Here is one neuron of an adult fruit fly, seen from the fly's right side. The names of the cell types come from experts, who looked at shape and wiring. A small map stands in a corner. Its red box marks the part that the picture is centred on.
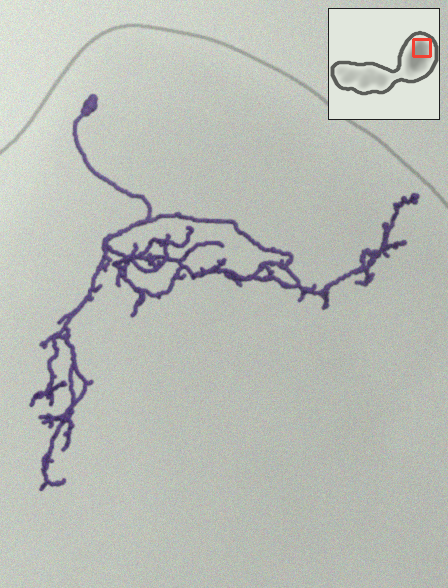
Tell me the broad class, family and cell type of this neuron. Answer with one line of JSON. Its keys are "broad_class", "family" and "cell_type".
{"broad_class": "central-brain intrinsic neuron", "family": "hemilineage SLPad1_posterior", "cell_type": "SIP033"}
